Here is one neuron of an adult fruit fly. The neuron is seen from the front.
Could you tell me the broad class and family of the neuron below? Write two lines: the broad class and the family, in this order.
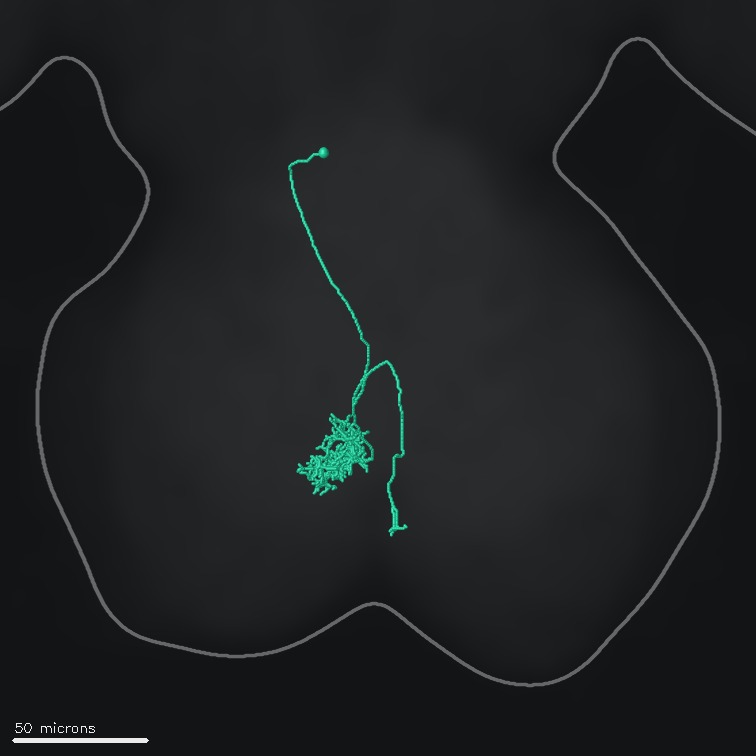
nerve-cord intrinsic neuron
hemilineage 23B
